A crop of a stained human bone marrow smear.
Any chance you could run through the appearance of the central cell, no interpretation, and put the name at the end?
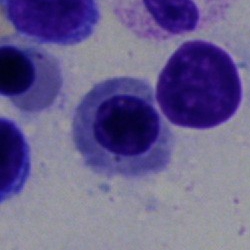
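First, the outline is roughly round. Second, the nuclear chromatin is dark and condensed. Third, the cytoplasm is pale greyish-blue. Fourth, the nucleus sits toward the upper right, leaving a wider rim of cytoplasm on the lower left. Last, the name: erythroblast.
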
